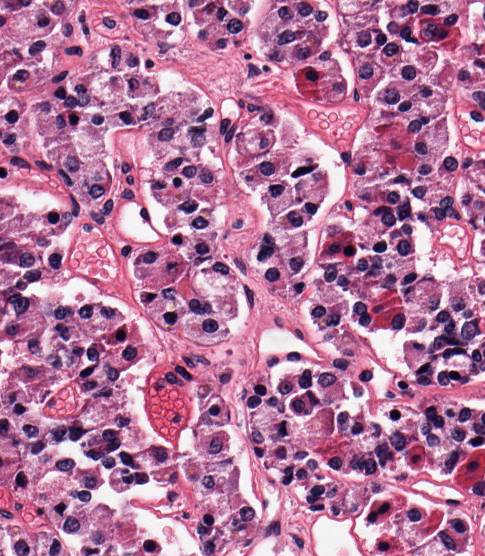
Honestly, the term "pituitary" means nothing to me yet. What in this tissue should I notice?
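This tissue is pituitary. Across the whole field the cells sit in small nests and short cords, split up by thin pink strands of connective tissue, and that stroma is scant and delicate next to the mass of cells. Most of the cells have purplish, granular cytoplasm, and scattered among them are fewer cells with bright red cytoplasm.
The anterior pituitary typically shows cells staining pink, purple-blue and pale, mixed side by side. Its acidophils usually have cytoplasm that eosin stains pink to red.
So the purplish cells with the bright red ones among them fit the purple-blue and pink part of that mixture, and the red cytoplasm fits what acidophils usually show. You won't find any gland lumens or colloid-filled follicles anywhere in the field.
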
